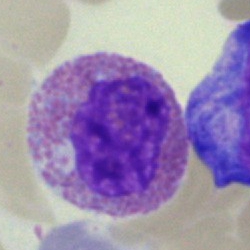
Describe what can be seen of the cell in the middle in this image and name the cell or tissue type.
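Round and smooth in outline, the cell holds a single unlobed nucleus sitting somewhat right of its centre. The cytoplasm forms a wide rim around the nucleus, broadest on the left side. Just left of the nucleus lies a pale, granule-poor patch of cytoplasm. Cell: eosinophil.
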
